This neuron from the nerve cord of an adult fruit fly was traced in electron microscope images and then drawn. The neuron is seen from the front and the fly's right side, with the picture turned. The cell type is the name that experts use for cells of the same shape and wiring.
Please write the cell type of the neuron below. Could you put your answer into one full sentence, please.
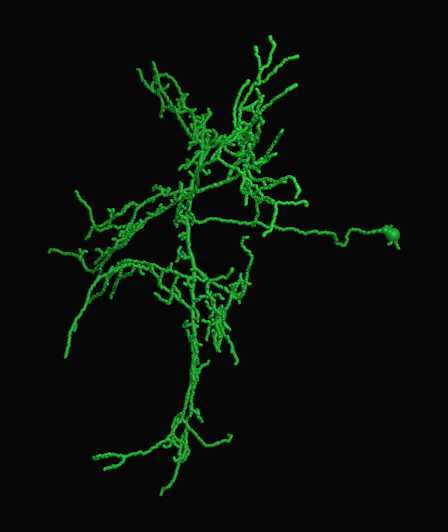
This neuron is included in the cell type AN08B061.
